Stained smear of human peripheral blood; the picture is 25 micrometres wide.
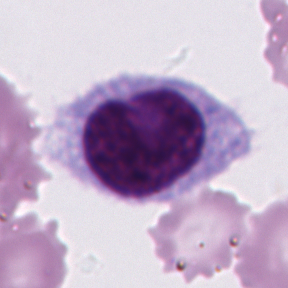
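Hairy cell, here in the middle of the smear. Notice first that it is oval, longer from left to right than from top to bottom. Now look at the upper edge of the nucleus: a shallow notch there gives it a slightly heart-like shape. You won't find a distinct nucleolus. Finally, the edge of the cytoplasm is slightly frayed and uneven rather than sharply smooth.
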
